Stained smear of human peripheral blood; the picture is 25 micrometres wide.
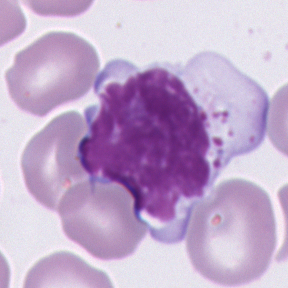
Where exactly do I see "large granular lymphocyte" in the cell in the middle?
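Looking first at the nucleus, I see it sits toward the left side of the cell.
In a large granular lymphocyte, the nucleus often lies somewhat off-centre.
So that placement fits the large granular lymphocyte. Next, the chromatin: dark purple and clumped, with small paler gaps between the clumps.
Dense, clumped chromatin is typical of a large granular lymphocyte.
The clumping here agrees with that. The cytoplasm is pale grey-blue and widest on the right side of the cell.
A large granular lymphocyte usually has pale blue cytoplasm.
The pale tint here goes along with that. I also note small reddish-purple granules scattered in the cytoplasm on the right, near the nucleus, and a nucleus about 12 micrometres across.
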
